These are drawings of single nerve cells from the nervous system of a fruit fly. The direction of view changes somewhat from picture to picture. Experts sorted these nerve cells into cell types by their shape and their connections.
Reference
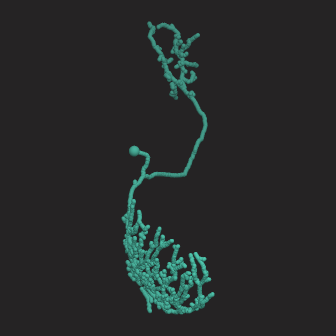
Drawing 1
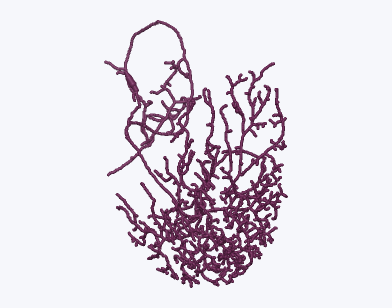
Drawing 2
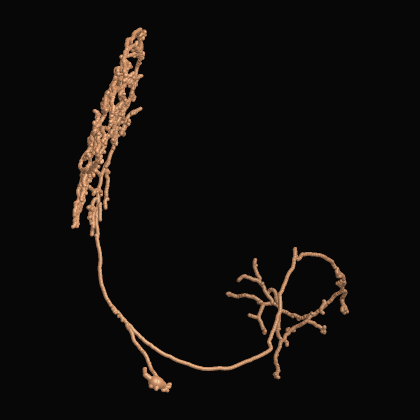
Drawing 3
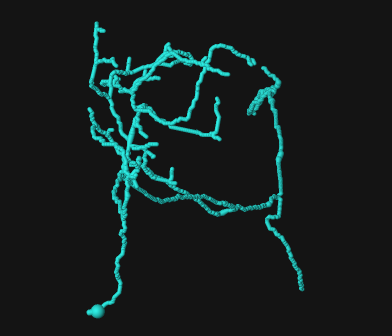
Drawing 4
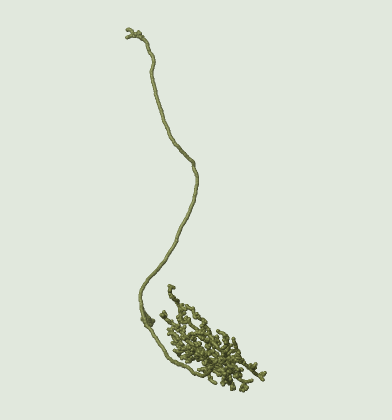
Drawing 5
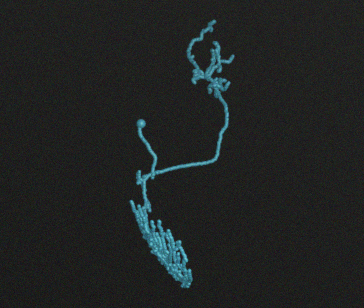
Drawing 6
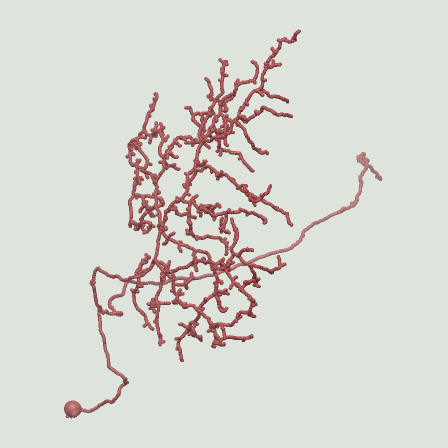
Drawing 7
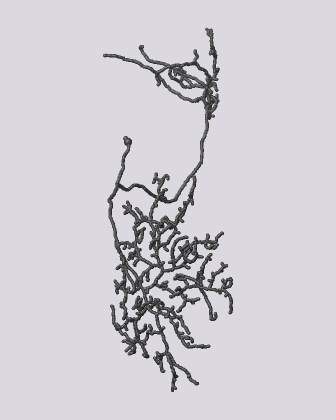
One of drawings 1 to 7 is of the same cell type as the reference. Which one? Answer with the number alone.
5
